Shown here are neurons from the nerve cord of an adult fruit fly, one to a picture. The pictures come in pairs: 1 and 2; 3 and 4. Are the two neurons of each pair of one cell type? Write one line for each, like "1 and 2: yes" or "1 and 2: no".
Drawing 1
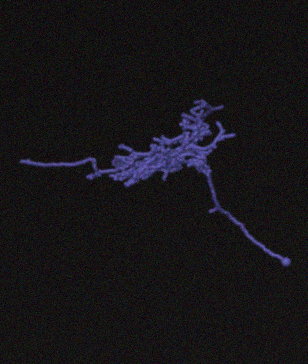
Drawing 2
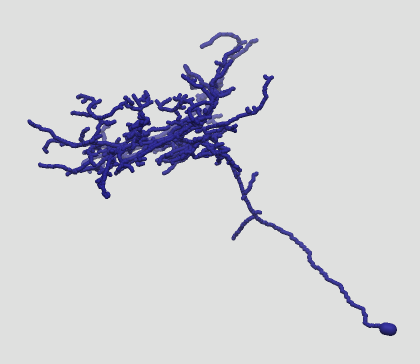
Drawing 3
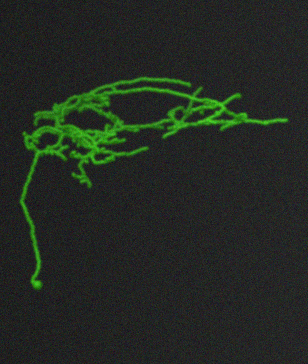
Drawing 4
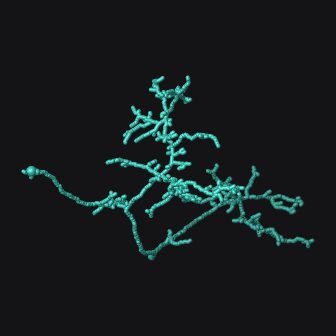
1 and 2: yes
3 and 4: no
